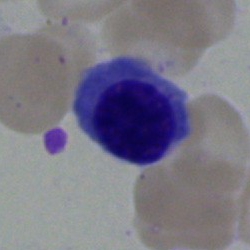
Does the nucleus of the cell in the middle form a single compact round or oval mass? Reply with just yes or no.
Yes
